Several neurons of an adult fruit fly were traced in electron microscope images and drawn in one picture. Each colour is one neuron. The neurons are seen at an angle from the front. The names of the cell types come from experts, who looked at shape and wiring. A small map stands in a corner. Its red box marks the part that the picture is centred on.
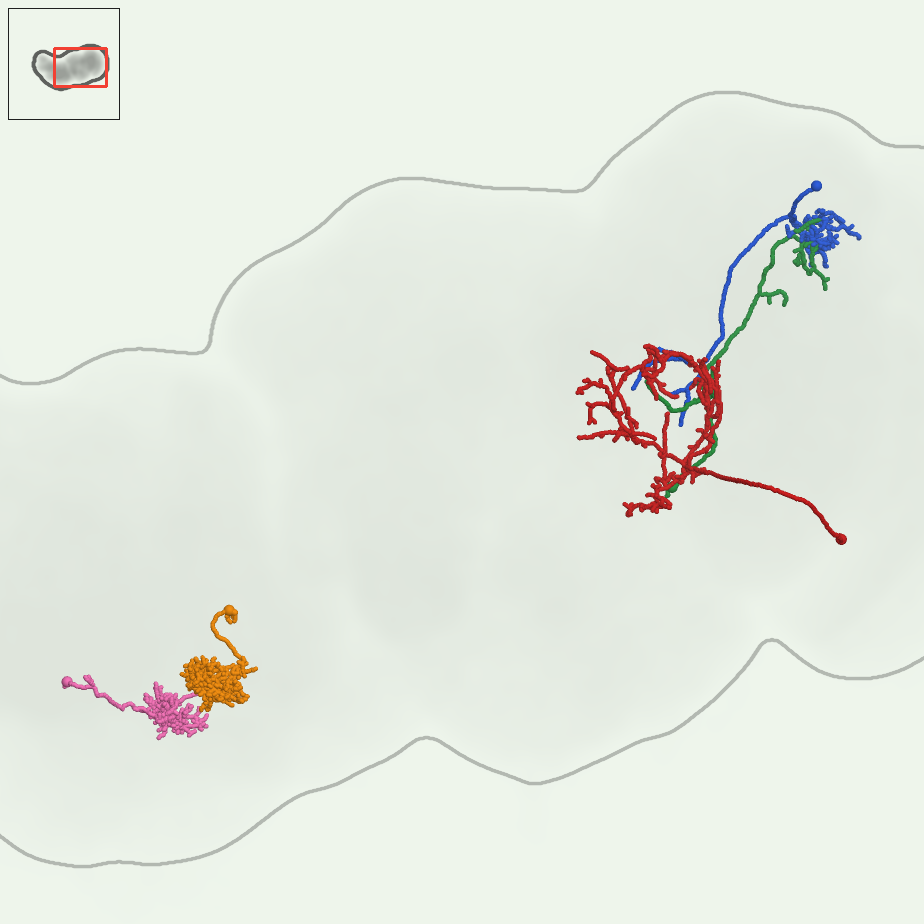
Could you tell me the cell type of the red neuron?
PLP025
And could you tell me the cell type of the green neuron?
LPT111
